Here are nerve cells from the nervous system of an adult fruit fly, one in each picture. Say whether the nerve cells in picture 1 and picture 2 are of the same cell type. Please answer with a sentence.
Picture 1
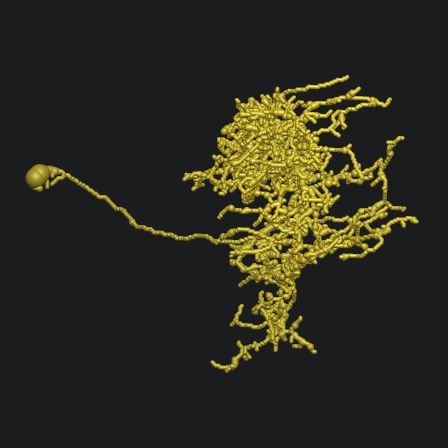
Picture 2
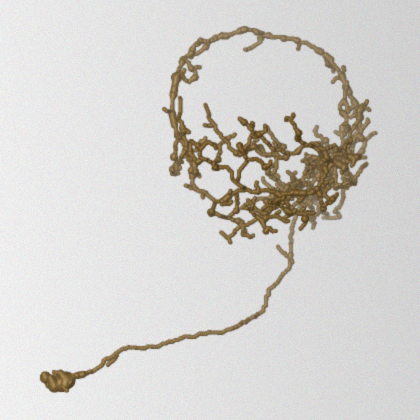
They are of different cell types.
